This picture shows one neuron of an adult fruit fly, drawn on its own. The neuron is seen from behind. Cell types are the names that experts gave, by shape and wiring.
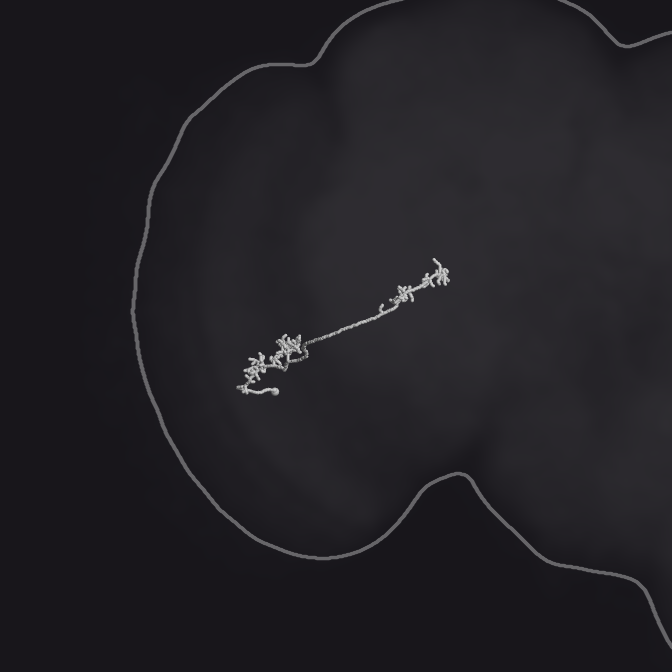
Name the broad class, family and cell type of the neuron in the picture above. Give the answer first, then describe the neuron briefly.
It is an optic-lobe intrinsic neuron. Its family is TmY. Its cell type is TmY5a. The cell body is in the middle of the picture. As drawn here it is wider than it is tall.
